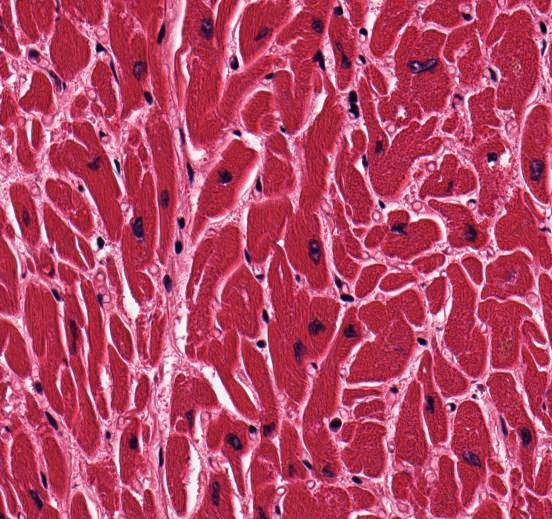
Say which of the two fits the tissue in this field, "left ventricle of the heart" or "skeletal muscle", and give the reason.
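It's left ventricle of the heart. The fibres fill the whole field, branching and joining one another, and there's no epithelium or gland.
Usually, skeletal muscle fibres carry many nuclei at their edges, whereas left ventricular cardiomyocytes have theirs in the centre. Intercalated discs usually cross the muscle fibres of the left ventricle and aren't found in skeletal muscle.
Between the fibres run thin pale strands of loose connective tissue with small dark elongated nuclei. You won't find a fat cell anywhere, and narrow empty white clefts part some fibres, mostly toward the centre-left.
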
